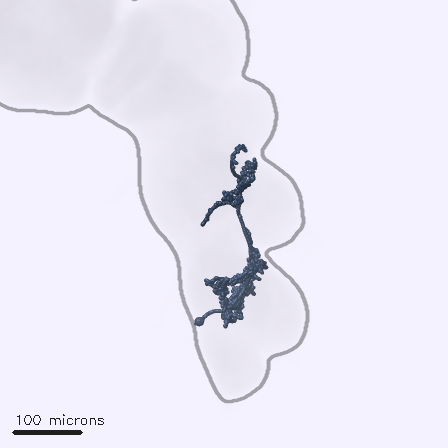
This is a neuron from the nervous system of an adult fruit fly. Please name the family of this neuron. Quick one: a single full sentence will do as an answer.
Family hemilineage 01A is assigned to this neuron.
